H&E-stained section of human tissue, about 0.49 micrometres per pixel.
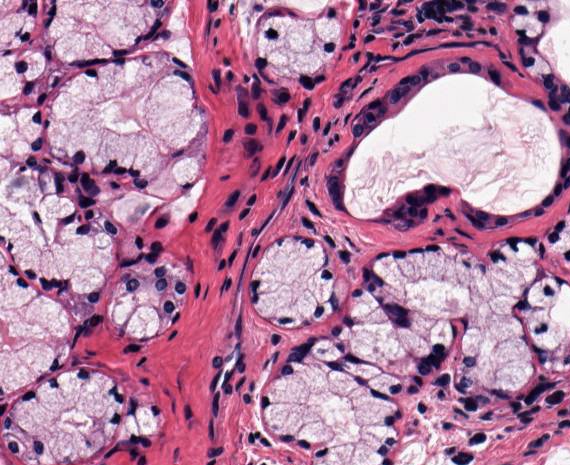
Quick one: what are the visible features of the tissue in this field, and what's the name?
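Acinar cells: pale, foamy, bubbly grey-purple cytoplasm. Acinar nuclei: dark, flattened against the outer edge of each acinus. Fibrous band: elongated spindle-shaped nuclei lying along its length. Duct: lined by low cuboidal cells with dark, crowded nuclei. Tissue: minor salivary gland.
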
